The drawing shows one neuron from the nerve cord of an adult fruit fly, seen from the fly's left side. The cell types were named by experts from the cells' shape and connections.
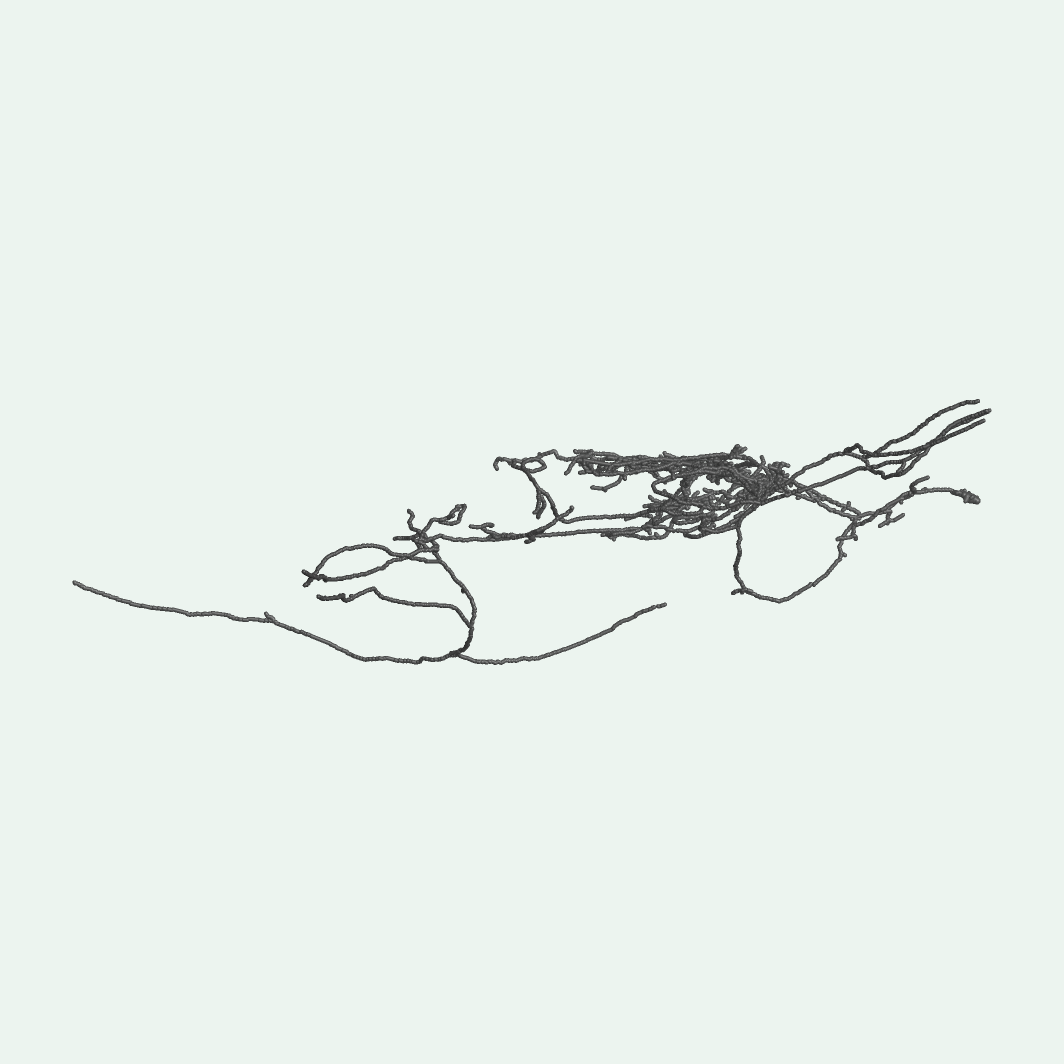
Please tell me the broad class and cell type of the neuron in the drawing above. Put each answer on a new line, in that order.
ascending efferent neuron
EAXXX079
